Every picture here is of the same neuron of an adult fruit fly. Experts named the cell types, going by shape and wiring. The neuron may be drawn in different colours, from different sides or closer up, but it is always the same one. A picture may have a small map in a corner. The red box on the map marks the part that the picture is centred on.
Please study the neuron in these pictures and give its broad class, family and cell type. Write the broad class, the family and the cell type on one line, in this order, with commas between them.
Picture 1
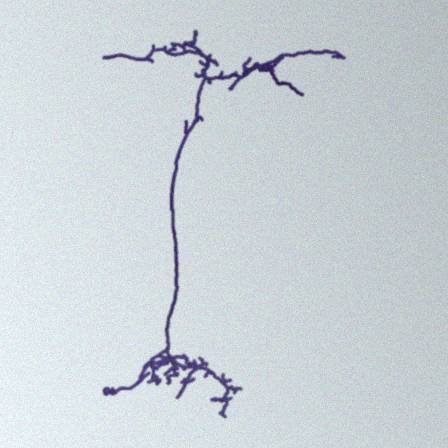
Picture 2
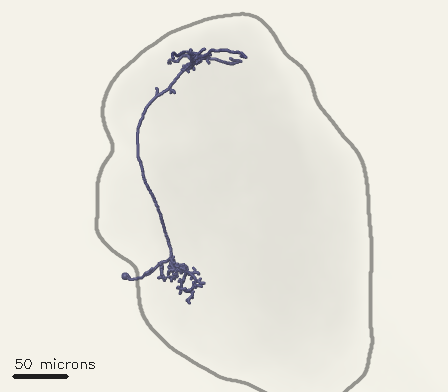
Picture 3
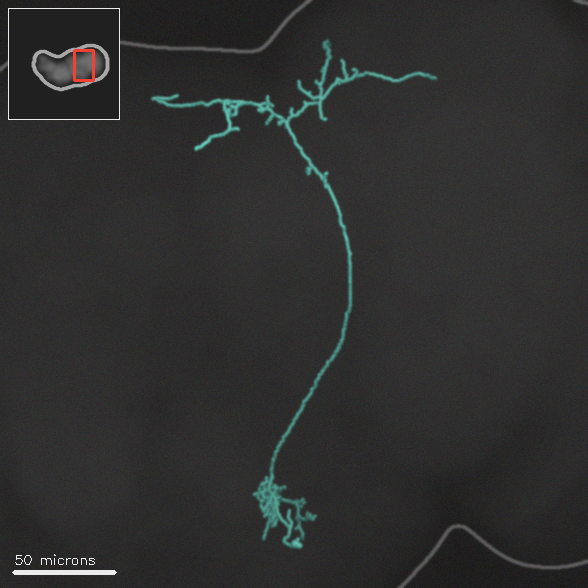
central-brain intrinsic neuron, hemilineage FLAa2, PRW028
